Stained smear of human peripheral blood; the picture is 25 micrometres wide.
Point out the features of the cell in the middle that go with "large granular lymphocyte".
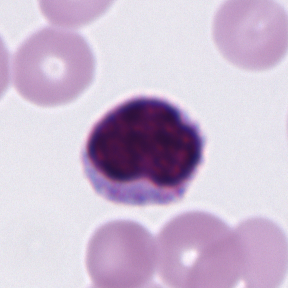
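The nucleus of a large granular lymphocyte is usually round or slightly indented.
This one has only a shallow notch in its lower edge, so that fits.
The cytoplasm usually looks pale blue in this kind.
Here it's pale blue-lavender, which goes with that too. The cytoplasm sits mainly as a crescent below the nucleus.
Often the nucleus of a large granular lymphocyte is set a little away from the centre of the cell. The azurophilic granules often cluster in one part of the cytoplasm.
The fine reddish-purple granules here are scattered rather than gathered in one part, so that doesn't quite go with it. The chromatin is dense, dark purple and coarsely clumped. The cell is about 10 micrometres across, with a nucleus of about 10 by 8 micrometres filling about 70% of its area.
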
